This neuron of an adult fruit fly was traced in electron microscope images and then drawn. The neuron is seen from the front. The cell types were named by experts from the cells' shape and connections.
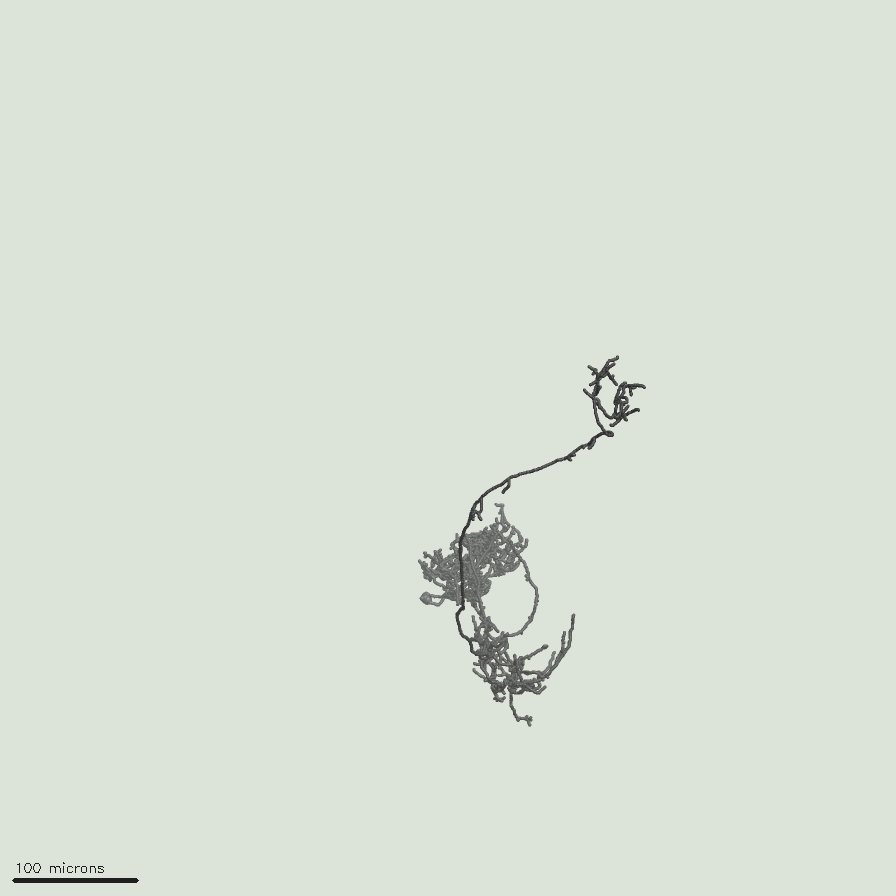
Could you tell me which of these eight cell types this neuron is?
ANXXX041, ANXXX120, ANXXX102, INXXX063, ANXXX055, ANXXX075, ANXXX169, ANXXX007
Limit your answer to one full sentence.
This neuron counts as a member of the cell type ANXXX055.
